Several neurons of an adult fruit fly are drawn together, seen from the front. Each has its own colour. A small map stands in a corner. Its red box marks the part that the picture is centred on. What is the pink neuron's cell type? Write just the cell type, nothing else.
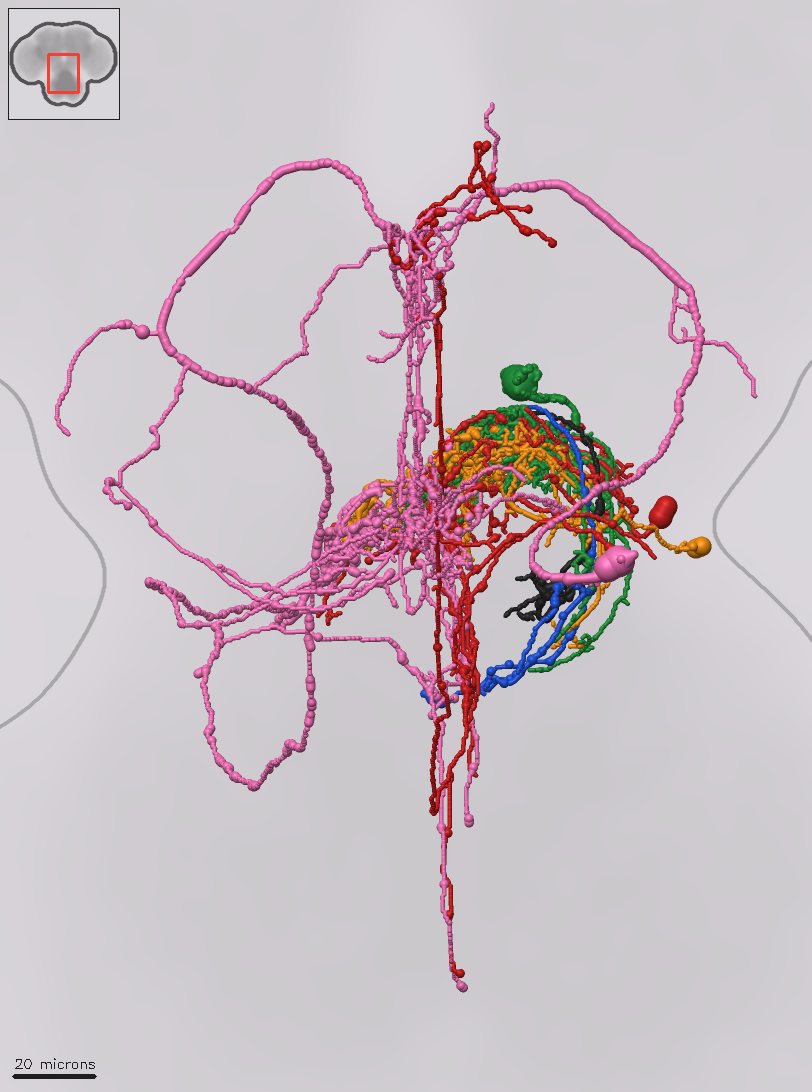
DNge172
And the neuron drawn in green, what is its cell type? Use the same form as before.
MNad11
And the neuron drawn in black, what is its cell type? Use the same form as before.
SNxx03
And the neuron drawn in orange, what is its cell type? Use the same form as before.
IN06A066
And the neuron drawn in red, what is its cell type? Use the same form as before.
ANXXX169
